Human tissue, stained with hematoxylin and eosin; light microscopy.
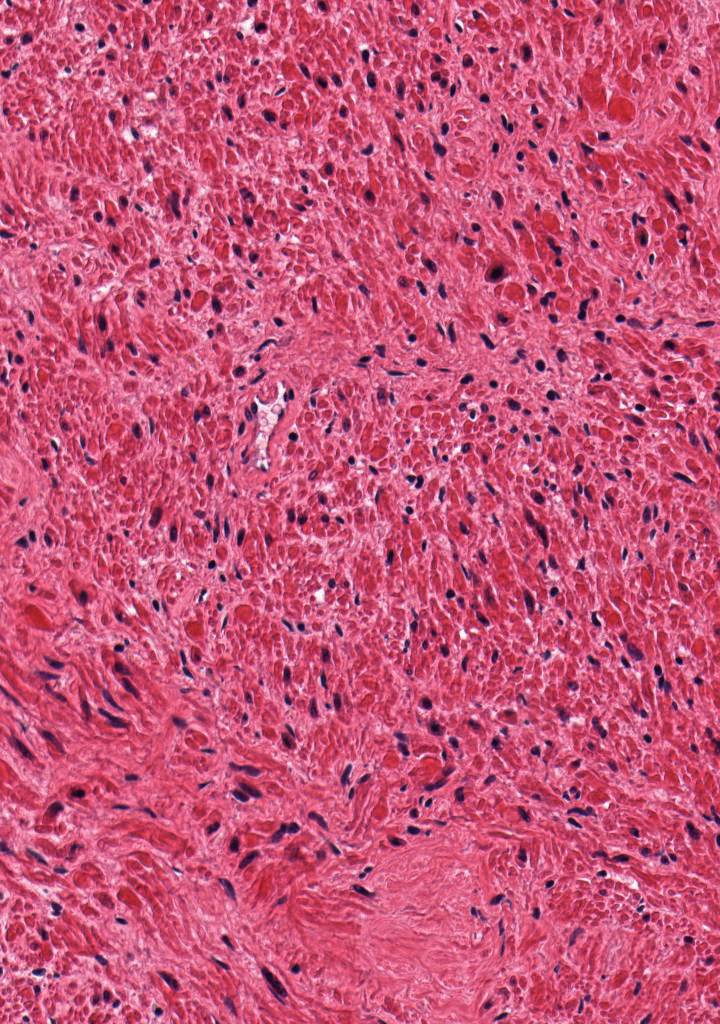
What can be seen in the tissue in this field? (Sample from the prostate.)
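Look across the whole field and you'll find the nuclei are small and darkly stained everywhere. Notice too what is missing: there is no epithelium, no glands and no fat cells anywhere in view.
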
